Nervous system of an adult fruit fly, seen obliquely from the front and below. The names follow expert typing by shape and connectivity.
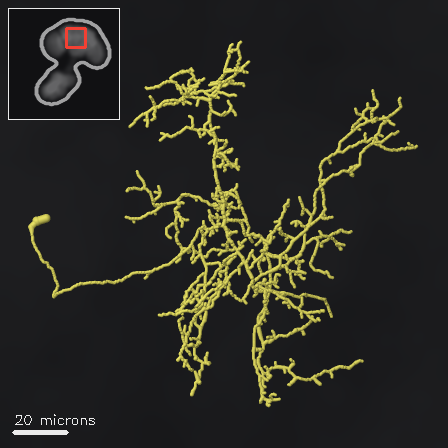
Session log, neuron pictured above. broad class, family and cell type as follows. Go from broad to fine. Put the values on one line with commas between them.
central-brain intrinsic neuron, hemilineage SMPp&v1_ventral, IB110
